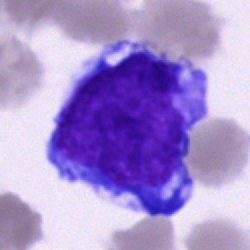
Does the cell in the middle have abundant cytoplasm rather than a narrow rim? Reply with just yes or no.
No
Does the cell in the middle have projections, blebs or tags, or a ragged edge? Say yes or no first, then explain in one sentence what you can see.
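Yes. The cell outline is irregular, with small bulges along its edge.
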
